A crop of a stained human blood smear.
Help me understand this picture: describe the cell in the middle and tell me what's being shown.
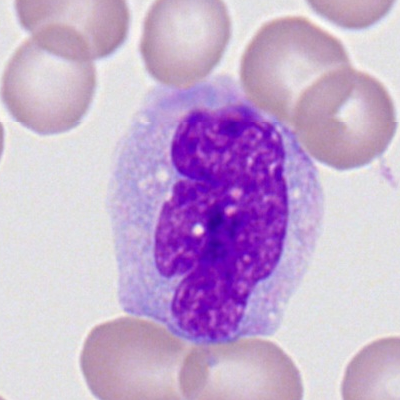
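Nucleus folded, several indentations along its edges. Chromatin lacy, lighter gaps between strands. Cytoplasm: fine, faint granules; a few small clear vacuoles. Cell: monocyte.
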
